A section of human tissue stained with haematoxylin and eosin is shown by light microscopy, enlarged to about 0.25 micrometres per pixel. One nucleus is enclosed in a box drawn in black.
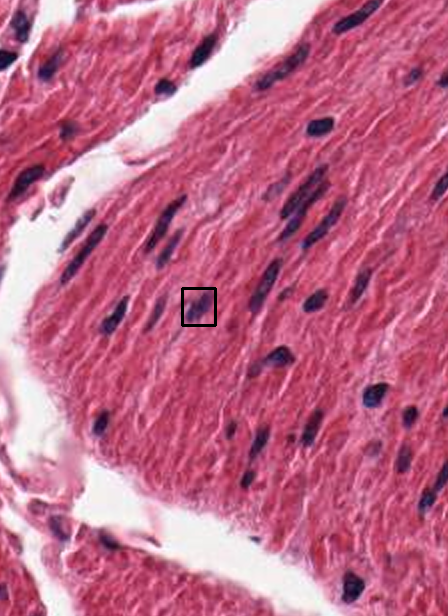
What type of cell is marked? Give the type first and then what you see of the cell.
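This is a smooth muscle cell. The nucleus is an elongated oval, dark purple, with its long axis running diagonally along the line of the surrounding fibres. The nuclear edge is soft and slightly blurred rather than sharply outlined. The cytoplasm is pink and finely streaked lengthwise, with no clear border separating it from its neighbours. The cell lies within a tightly packed bundle of parallel, elongated cells that all run in the same diagonal direction.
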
